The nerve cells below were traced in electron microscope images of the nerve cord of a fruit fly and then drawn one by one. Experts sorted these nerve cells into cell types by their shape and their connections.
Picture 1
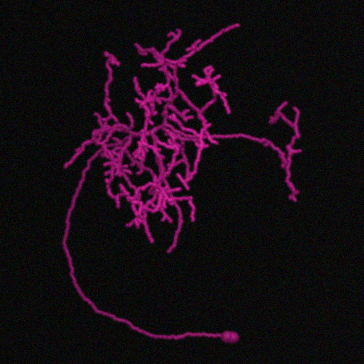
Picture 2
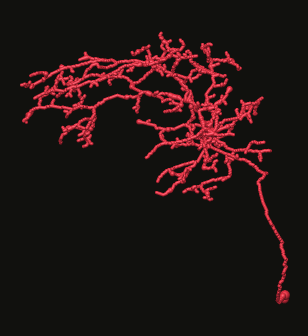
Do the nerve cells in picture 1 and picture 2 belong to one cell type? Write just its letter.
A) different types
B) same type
A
